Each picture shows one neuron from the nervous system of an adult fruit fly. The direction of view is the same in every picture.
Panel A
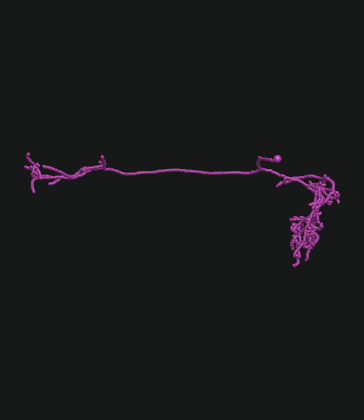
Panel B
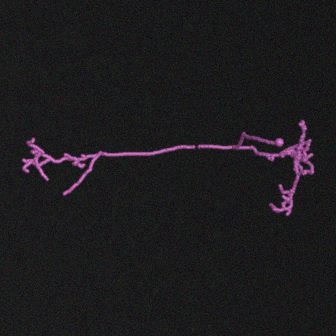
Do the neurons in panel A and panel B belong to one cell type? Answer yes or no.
yes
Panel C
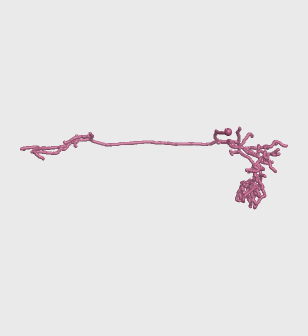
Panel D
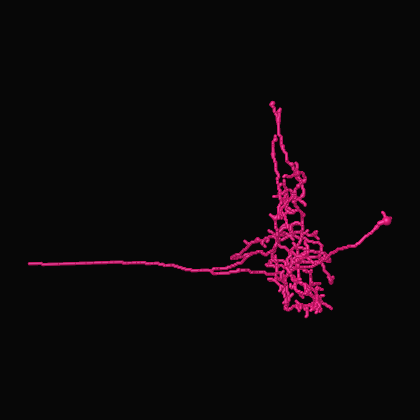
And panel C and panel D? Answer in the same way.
no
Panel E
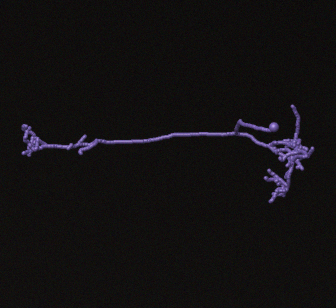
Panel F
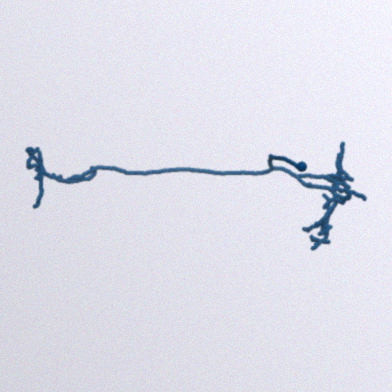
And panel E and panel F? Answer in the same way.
yes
